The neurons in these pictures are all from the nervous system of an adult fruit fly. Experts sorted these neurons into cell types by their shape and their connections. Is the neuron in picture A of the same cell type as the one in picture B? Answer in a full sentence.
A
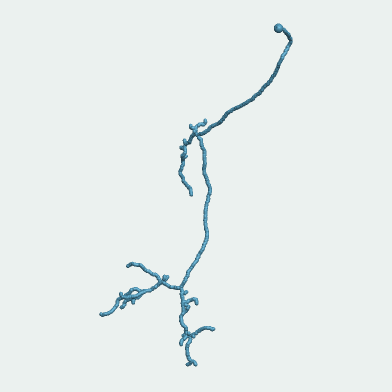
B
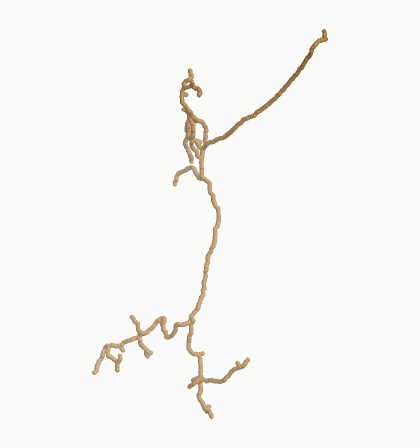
They are of the same cell type.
